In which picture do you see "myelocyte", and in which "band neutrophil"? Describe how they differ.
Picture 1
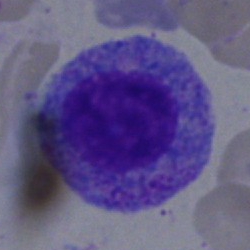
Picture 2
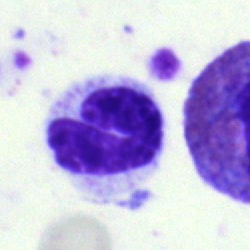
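First item, identity: picture 1 is a myelocyte, picture 2 a band neutrophil. Second, nuclear shape: the band neutrophil's nucleus is bent into a curved, horseshoe-like band with a notch at its upper left.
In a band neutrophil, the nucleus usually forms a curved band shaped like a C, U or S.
Third, chromatin: the myelocyte's nucleus stains dark purple with slightly uneven, mottled density, whereas the band neutrophil's chromatin is dense, dark purple and coarsely clumped.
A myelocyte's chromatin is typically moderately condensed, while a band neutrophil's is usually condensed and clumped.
Fourth, cytoplasm: a moderate band of bluish-purple cytoplasm surrounds the myelocyte's nucleus on all sides, wider on the lower right than on the upper left, and shows no clear vacuoles. Fifth, nucleoli: none are visible in the band neutrophil. Both cells have a round outline, the myelocyte's being roughly so. Last, surroundings: a larger purple-staining cell is cut off at the right edge of the band neutrophil's picture.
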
